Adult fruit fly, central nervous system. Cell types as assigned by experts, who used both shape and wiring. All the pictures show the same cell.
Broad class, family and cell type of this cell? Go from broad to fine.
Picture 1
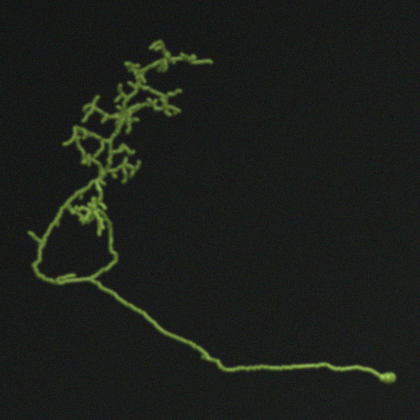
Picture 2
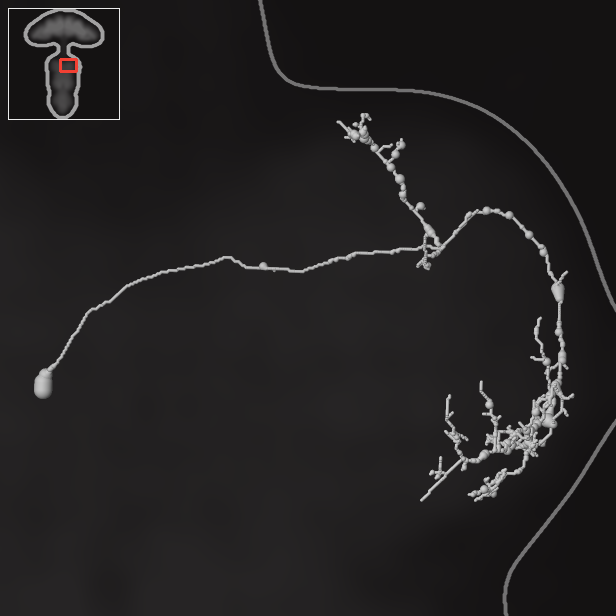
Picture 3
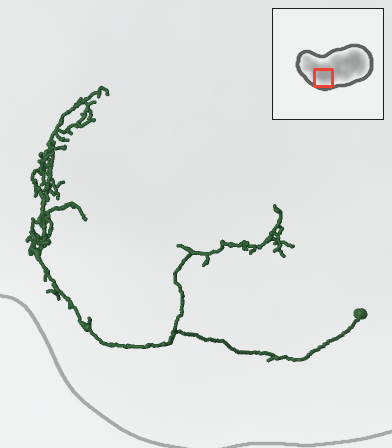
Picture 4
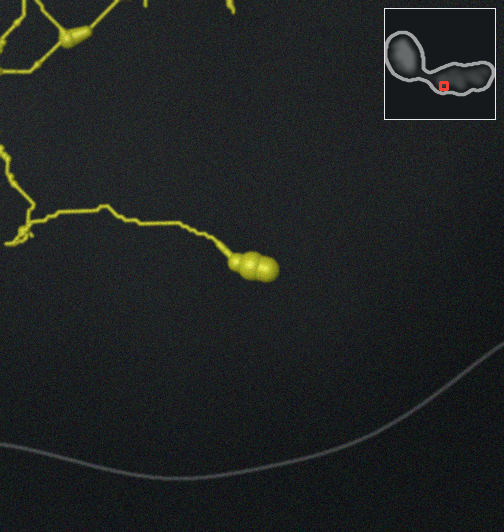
nerve-cord intrinsic neuron; hemilineage 13B; IN13B093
